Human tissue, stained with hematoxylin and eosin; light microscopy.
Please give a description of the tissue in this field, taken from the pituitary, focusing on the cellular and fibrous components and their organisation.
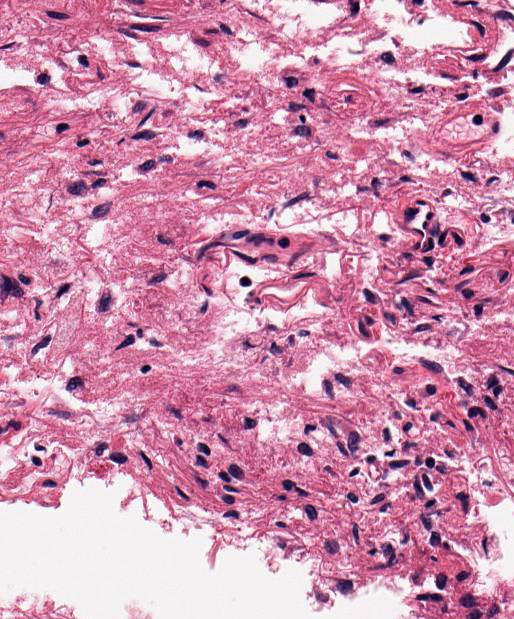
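Loose fibrous stroma of pink collagen fills the whole field, and I find no epithelium anywhere. The fibres go in wavy, irregular bundles, with no shared direction. Most of the scattered stromal nuclei look spindle to oval and dark, with scant, indistinct cytoplasm. They are more crowded toward the lower right than the upper left.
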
